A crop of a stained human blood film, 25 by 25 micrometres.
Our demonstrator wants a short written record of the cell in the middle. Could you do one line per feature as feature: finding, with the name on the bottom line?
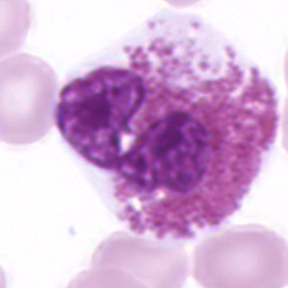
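Chromatin: dense, stains dark purple
Cytoplasm: packed with coarse reddish granules
Granule density: sparser in the upper than in the lower cytoplasm
Outline: roughly round, slightly irregular edge
Name: eosinophil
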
